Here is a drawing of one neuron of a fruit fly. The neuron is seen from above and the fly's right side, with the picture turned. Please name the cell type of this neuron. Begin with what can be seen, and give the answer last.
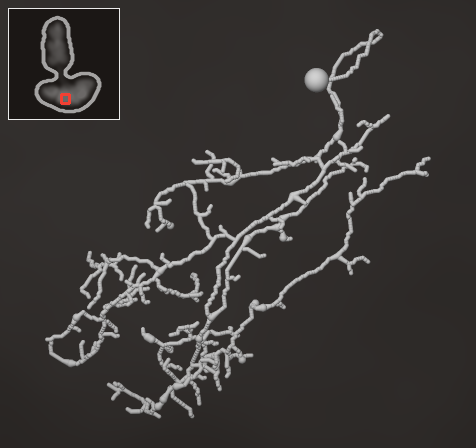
It lies in the brain. Dozens of branch ends can be seen. This is a central-brain intrinsic neuron. Its cell type is CB1154.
